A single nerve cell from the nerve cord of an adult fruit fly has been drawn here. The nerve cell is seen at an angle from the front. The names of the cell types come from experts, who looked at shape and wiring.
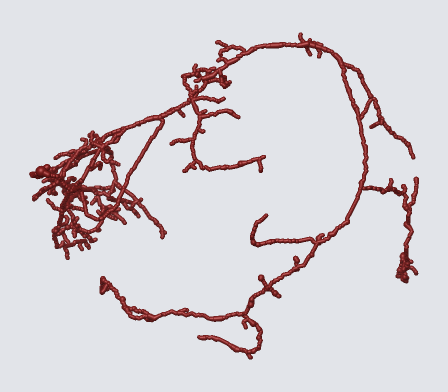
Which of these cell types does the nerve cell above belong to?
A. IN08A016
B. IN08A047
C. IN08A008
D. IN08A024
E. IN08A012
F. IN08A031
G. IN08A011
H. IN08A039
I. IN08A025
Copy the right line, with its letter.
I. IN08A025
